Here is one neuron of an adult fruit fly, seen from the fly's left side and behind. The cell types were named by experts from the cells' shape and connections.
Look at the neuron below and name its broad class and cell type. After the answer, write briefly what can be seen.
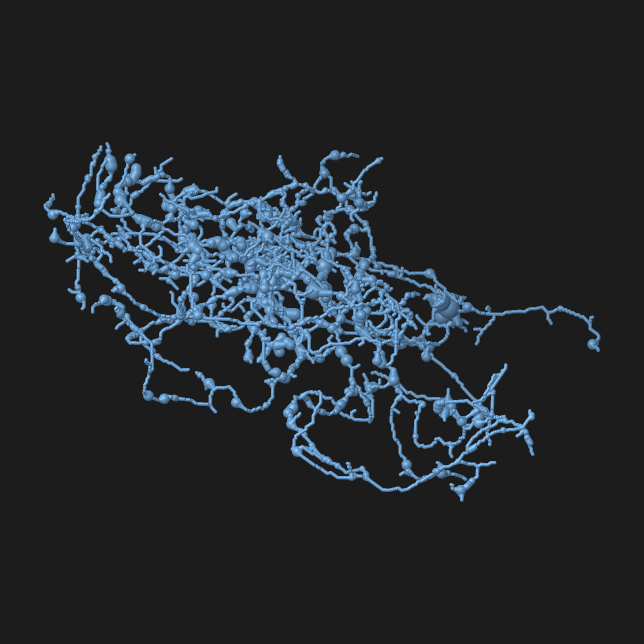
It is a central-brain intrinsic neuron. Its cell type is GNG079. More than a hundred branch ends can be seen. In this view it is wider than it is tall.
